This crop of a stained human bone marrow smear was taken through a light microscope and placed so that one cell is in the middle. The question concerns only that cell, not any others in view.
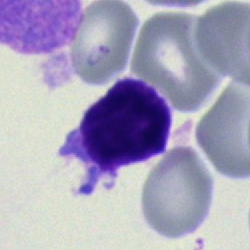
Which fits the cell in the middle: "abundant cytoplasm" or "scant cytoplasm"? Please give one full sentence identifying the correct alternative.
Its nucleus occupies most of the cell.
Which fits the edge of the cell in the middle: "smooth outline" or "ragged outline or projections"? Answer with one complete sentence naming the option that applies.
In outline, this cell is rough rather than smooth and even.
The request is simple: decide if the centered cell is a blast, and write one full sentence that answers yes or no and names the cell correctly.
No, the cell in the centre is to be called a lymphocyte instead of a blast.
